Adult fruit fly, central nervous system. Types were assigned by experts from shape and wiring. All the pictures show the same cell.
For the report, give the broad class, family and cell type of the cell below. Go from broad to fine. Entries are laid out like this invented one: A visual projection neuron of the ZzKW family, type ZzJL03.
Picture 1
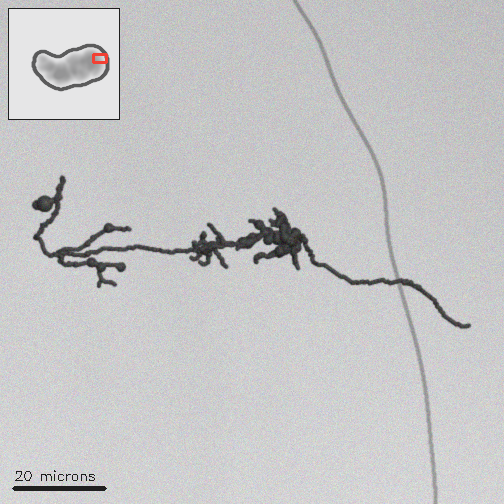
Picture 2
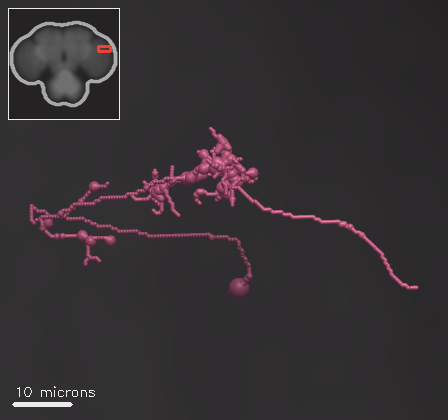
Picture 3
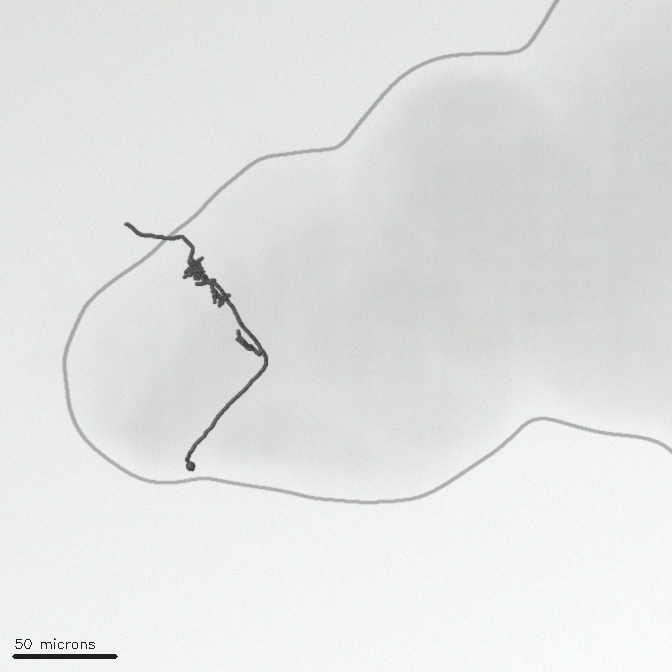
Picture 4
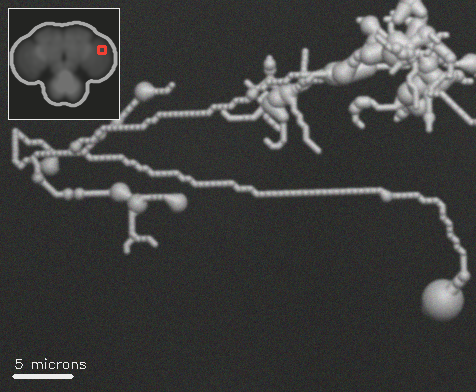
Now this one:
An optic-lobe intrinsic neuron of the C family, type C3.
